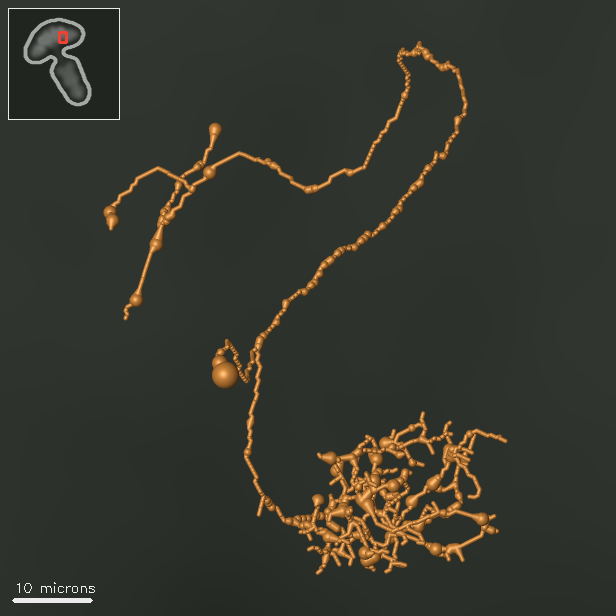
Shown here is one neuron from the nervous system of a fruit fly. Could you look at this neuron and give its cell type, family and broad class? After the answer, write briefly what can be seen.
It is of cell type LoVP13. Its family is LoVP. It is a visual projection neuron. It lies in the brain. From top to bottom in the picture it spans about 70 microns. The picture shows dozens of branch ends.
